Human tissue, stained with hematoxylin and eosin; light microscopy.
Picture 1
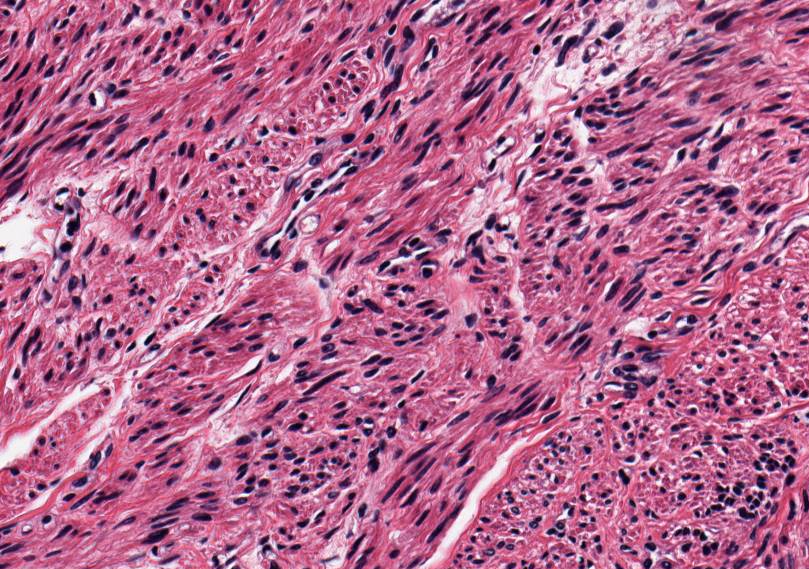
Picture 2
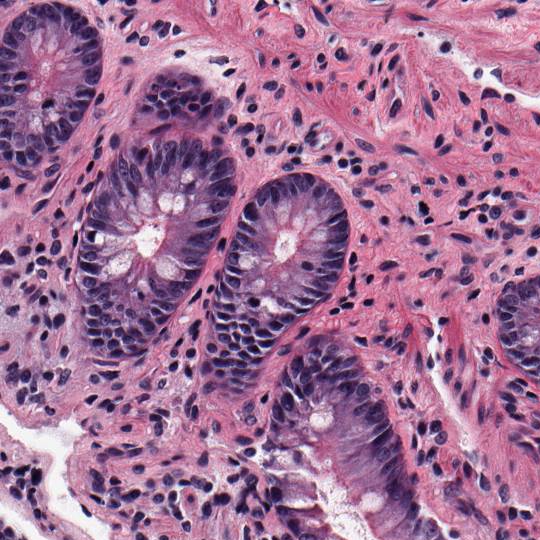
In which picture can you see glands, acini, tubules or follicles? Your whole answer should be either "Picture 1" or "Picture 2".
Picture 2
